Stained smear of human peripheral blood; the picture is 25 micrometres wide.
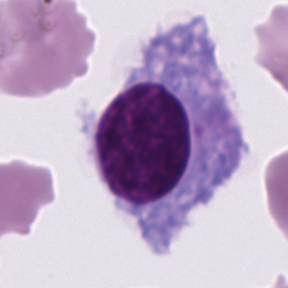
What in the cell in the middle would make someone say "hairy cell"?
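In this hairy cell, the cytoplasm is abundant and pale greyish-blue.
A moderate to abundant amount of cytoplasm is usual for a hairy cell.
The abundant cytoplasm here agrees with that. The cytoplasmic edge is frayed into fine, wispy projections.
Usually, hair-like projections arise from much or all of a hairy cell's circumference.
The wispy projections at this edge are in keeping with such hair-like projections. The remaining features are simply seen: the nucleus is oval, about 11 by 8 micrometres, and sits off-centre toward the left side, while the cytoplasm has a mottled, lacy texture with many small pale spots.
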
